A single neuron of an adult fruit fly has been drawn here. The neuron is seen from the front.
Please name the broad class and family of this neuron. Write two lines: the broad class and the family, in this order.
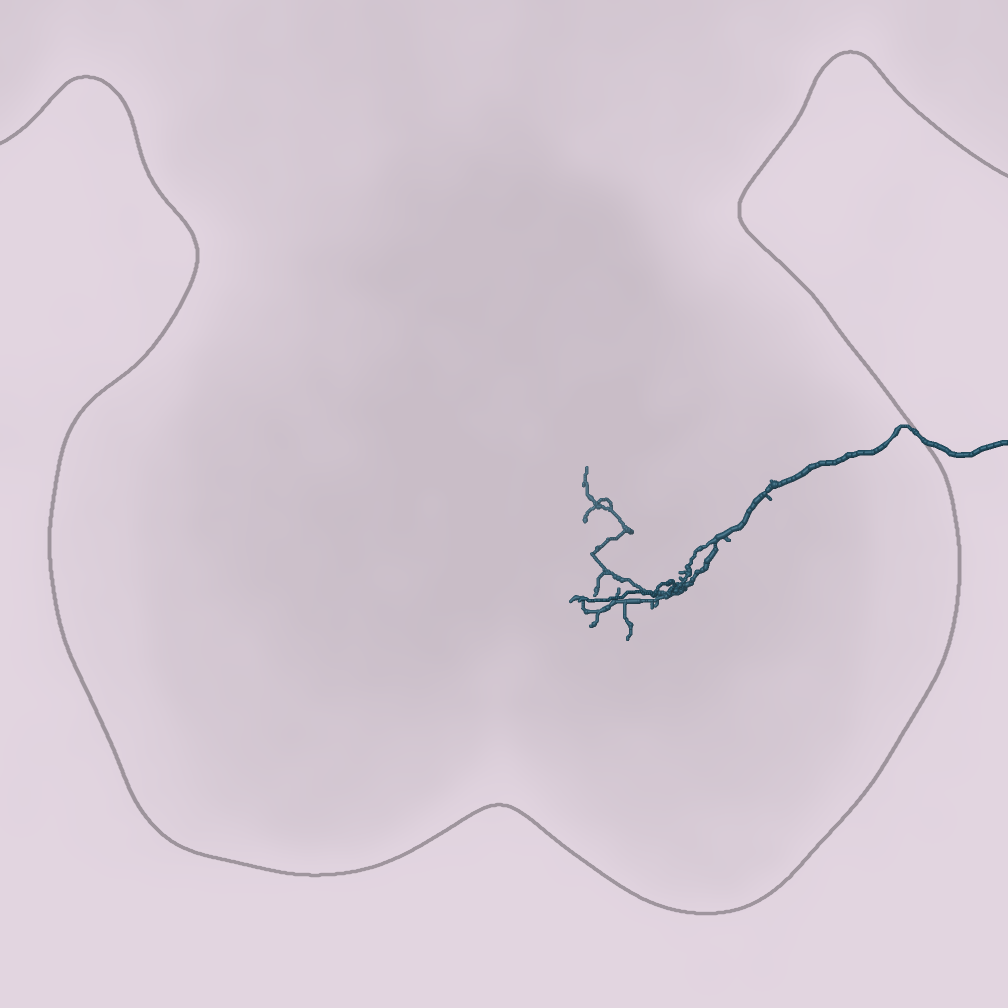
sensory neuron entering the nerve cord
class mechanosensory proprioceptive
